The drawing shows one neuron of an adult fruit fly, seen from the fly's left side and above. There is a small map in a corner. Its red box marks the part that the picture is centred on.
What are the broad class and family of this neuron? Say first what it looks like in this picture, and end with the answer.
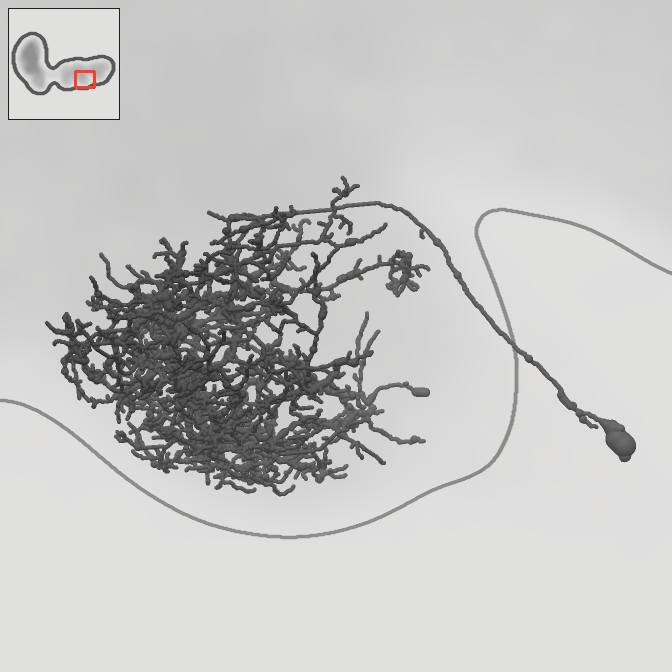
More than a hundred branch ends can be seen. As drawn here it is wider than it is tall. It is a nerve-cord intrinsic neuron. The family is hemilineage 21A.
